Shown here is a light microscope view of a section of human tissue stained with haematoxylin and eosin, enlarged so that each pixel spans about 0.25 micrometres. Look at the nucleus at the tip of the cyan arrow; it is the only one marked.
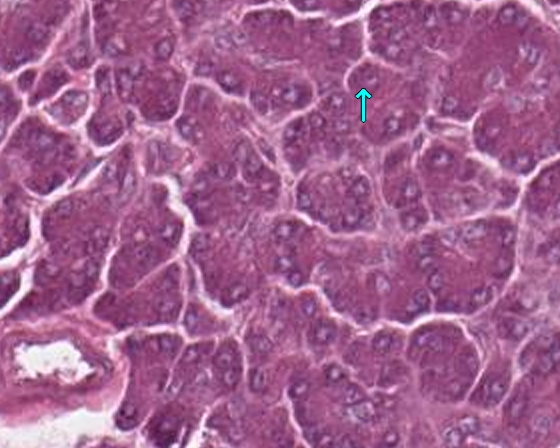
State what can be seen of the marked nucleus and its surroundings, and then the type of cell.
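The cytoplasm is purplish-pink, fills most of the cell around the nucleus, and looks finely grainy rather than smooth. The cell sits at the edge of a rounded cluster of similar cells, with one side bordering a pale cleft that separates it from the neighbouring cluster. It is a pancreatic acinar cell.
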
